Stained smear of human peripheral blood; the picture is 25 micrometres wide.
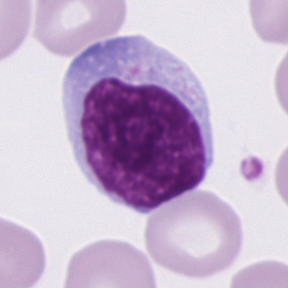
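Large granular lymphocyte in a stained smear of peripheral blood. The cell has a smooth, oval outline and a round to oval nucleus without lobes. A few small reddish-purple granules are scattered in the cytoplasm above the nucleus, and the cytoplasm contains no vacuoles.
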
